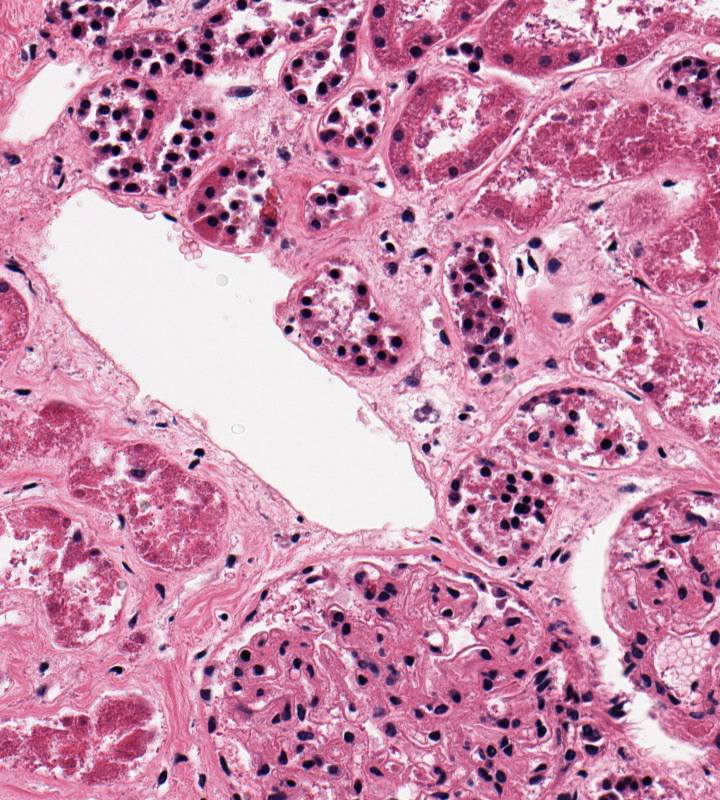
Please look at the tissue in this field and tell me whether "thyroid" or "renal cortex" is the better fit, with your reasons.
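It is renal cortex. First and decisive: a large rounded glomerulus, its cellular capillary tuft within a capsule, at bottom centre. Next: tubular cross-sections fill the field between thin stromal strands, many at right and lower left lined by cells with abundant granular eosinophilic cytoplasm.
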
